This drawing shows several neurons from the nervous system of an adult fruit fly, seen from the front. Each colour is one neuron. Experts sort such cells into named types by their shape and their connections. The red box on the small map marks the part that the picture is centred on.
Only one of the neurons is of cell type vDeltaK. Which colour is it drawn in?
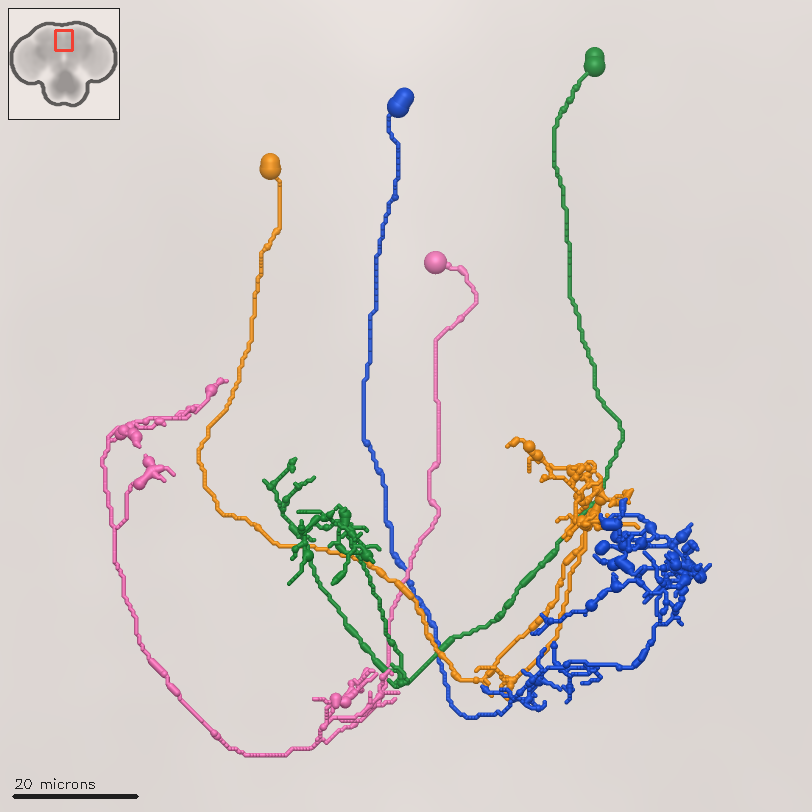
orange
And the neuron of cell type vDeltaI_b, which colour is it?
blue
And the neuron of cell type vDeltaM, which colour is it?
green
